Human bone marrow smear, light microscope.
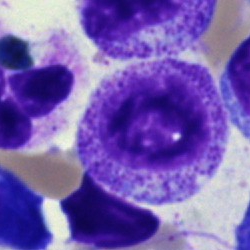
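Myelocyte. Chromatin: stains deep purple. Cytoplasm: a broad rim surrounding the nucleus on all sides, with no vacuoles seen. Nucleus: a small bright white spot lies on it just below and right of its centre.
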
